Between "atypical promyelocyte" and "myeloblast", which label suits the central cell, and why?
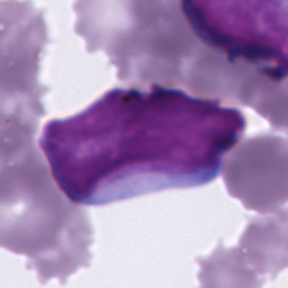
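Myeloblast, I'd say. The nucleus fills most of the cell and stains a deep purple, with chromatin that looks fine and fairly even rather than coarsely clumped. Along the lower edge there's just a thin crescent of pale blue cytoplasm.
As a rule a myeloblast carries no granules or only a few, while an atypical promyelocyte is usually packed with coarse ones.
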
